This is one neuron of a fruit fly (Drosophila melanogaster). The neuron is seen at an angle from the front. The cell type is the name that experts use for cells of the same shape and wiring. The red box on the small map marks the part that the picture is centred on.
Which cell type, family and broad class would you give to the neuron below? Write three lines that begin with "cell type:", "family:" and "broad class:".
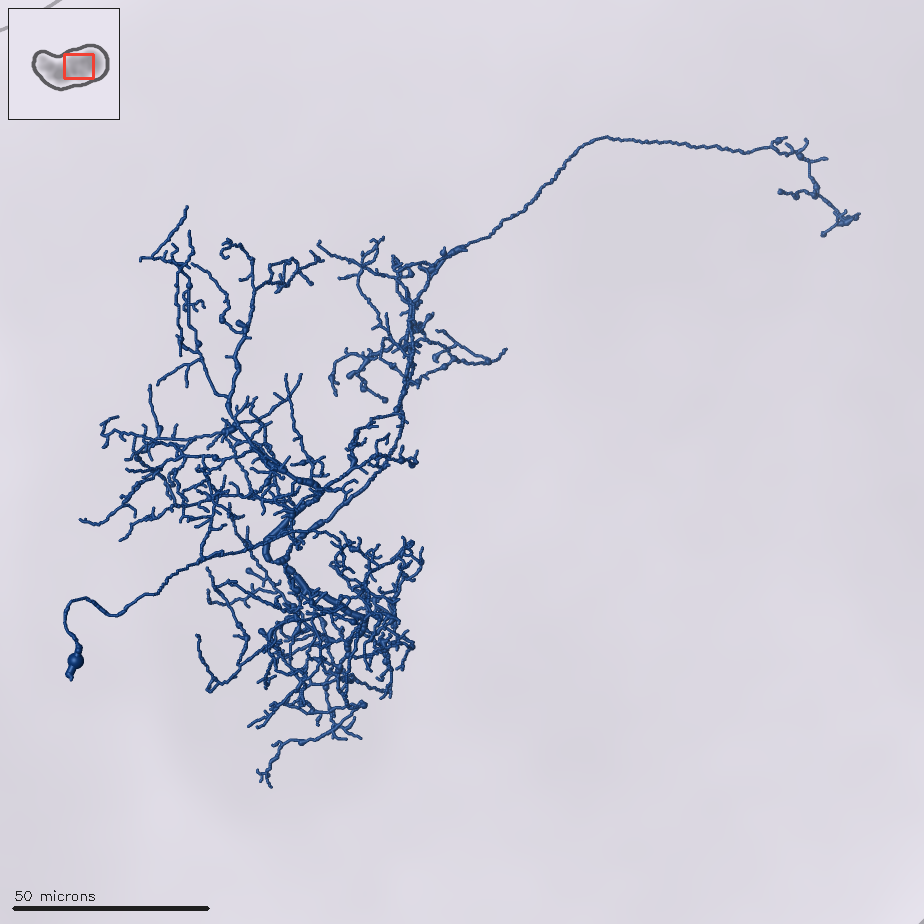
cell type: AVLP170
family: hemilineage VLPl2_medial
broad class: central-brain intrinsic neuron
